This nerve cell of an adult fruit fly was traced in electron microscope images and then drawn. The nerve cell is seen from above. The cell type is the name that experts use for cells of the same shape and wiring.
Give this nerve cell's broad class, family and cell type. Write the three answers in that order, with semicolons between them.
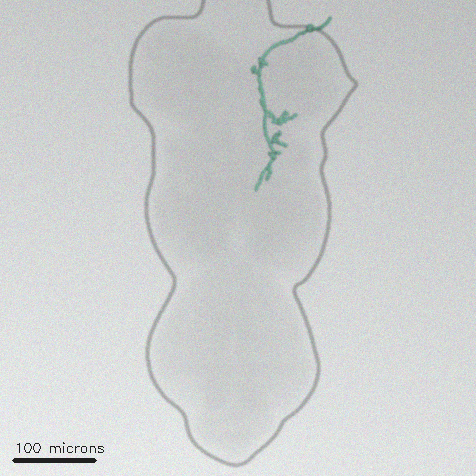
sensory neuron entering the nerve cord; class mechanosensory tactile; SNta33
